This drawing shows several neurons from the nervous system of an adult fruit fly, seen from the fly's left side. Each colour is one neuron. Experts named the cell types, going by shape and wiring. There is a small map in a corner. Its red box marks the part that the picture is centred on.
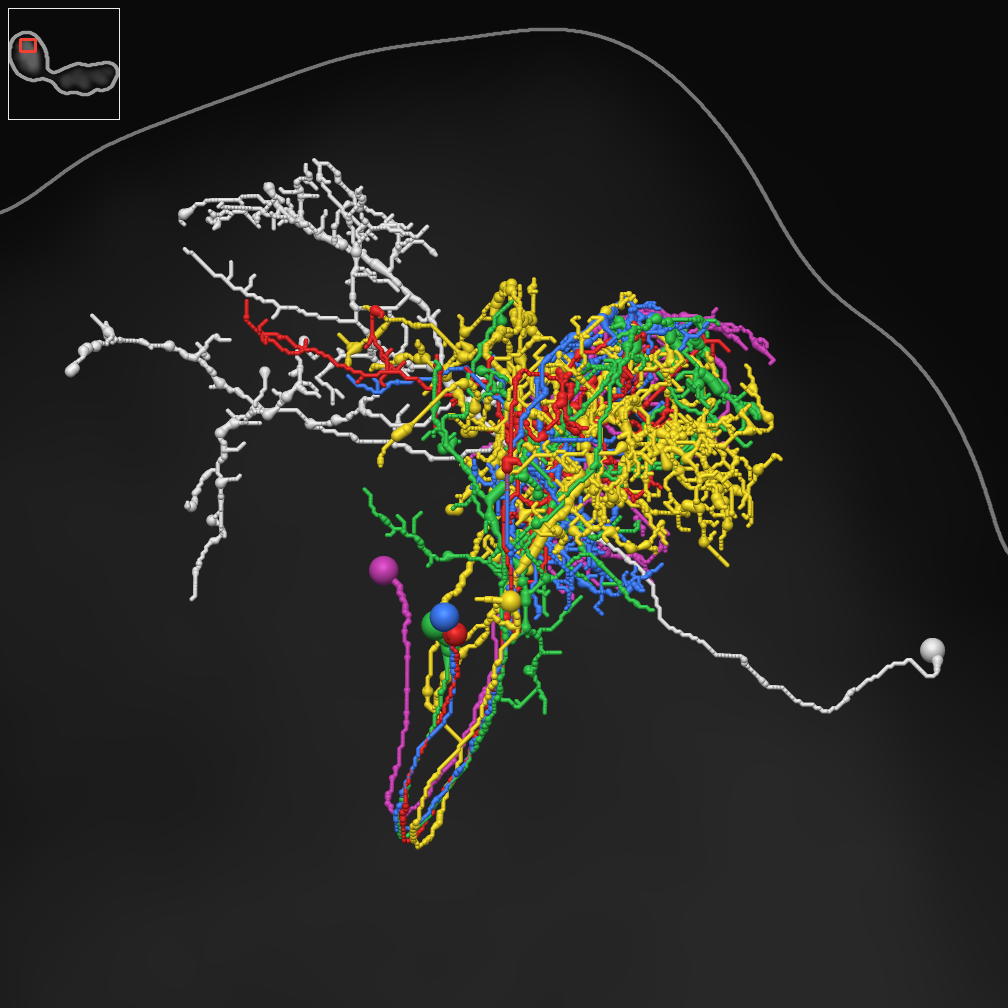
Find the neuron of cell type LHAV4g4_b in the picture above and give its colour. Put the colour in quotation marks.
"green"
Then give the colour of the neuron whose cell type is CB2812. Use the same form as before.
"blue"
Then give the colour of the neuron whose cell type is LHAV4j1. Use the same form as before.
"yellow"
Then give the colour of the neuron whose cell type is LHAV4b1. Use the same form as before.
"red"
